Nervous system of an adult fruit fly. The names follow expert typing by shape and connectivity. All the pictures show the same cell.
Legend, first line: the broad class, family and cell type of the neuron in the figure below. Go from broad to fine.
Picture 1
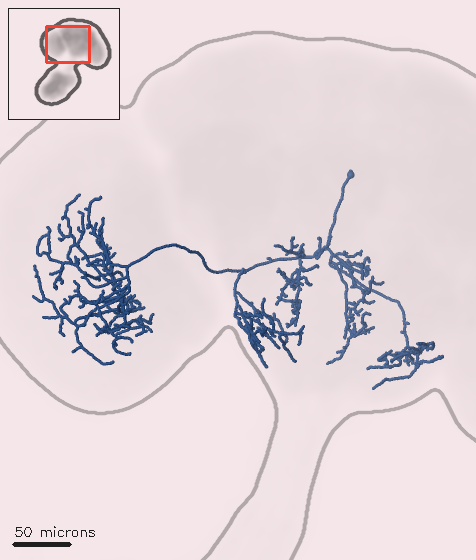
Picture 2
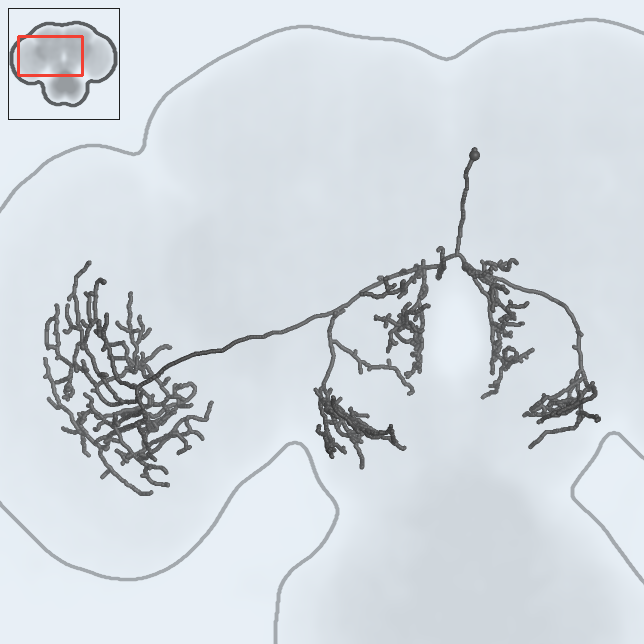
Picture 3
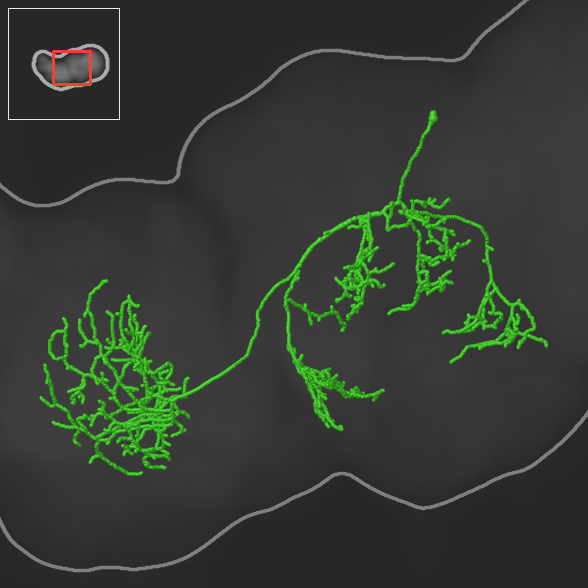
visual centrifugal neuron; hemilineage DM1_posterior; MeVC26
